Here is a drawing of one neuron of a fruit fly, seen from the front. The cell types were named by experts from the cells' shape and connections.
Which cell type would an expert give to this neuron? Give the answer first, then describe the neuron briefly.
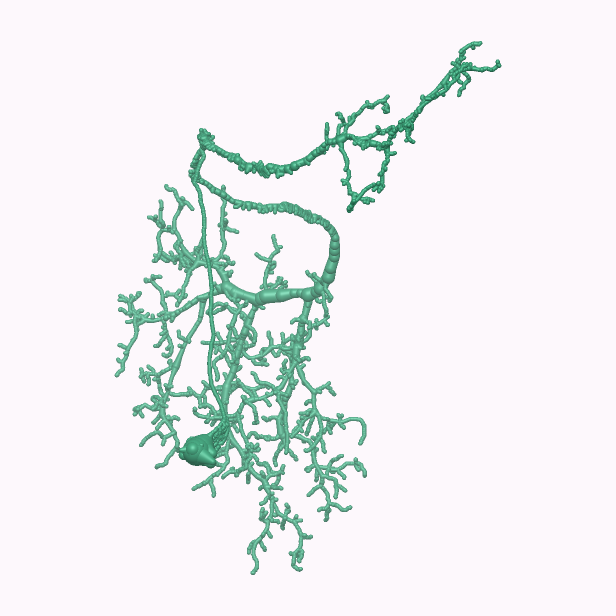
Its cell type is LC4. Its broad class is visual projection neuron. The picture shows more than a hundred branch ends. In this view it is taller than it is wide.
